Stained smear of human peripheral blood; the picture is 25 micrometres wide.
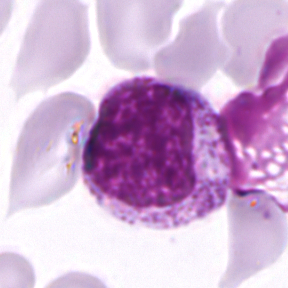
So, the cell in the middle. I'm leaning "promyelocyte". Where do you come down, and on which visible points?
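Take the outline first: the cell is round. Its chromatin is coarse and clumped, dark purple broken by paler patches.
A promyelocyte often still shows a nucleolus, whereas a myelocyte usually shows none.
No distinct nucleolus is visible here, which goes with myelocyte rather than promyelocyte.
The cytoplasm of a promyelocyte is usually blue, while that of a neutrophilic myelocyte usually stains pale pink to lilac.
This cytoplasm is pale lilac-pink, again on the side of myelocyte.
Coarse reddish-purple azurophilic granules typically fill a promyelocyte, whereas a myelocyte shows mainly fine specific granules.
The granules here are fine and purple, scattered through the cytoplasm, so they speak for myelocyte and against promyelocyte. No vacuoles are present. Promyelocyte does not fit; the cell is a myelocyte.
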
